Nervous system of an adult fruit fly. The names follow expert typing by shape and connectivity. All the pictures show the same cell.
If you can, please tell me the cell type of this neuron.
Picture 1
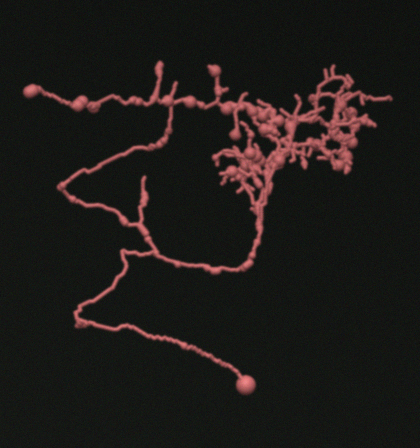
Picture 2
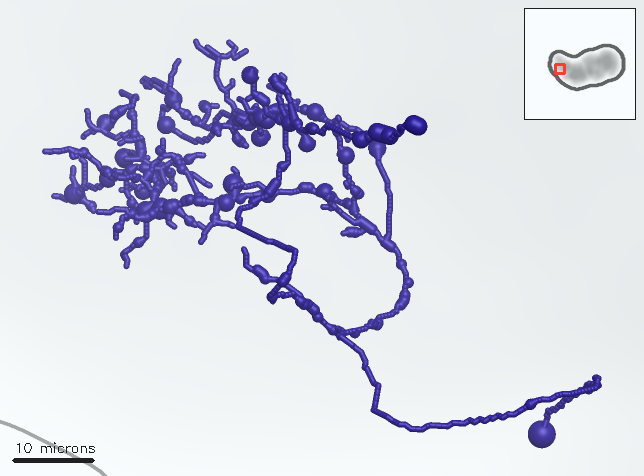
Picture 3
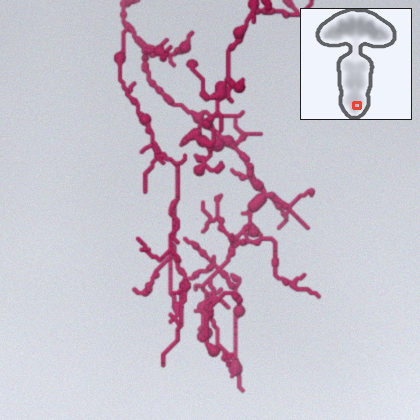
IN14A108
